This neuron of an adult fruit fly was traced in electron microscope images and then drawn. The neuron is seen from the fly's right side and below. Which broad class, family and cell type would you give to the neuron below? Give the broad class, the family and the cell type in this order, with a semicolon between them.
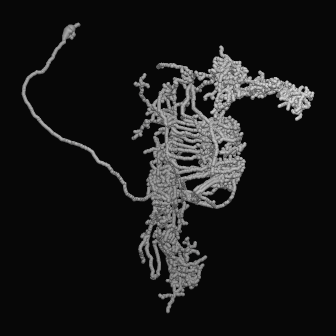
central-brain intrinsic neuron; class CX; ExR1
